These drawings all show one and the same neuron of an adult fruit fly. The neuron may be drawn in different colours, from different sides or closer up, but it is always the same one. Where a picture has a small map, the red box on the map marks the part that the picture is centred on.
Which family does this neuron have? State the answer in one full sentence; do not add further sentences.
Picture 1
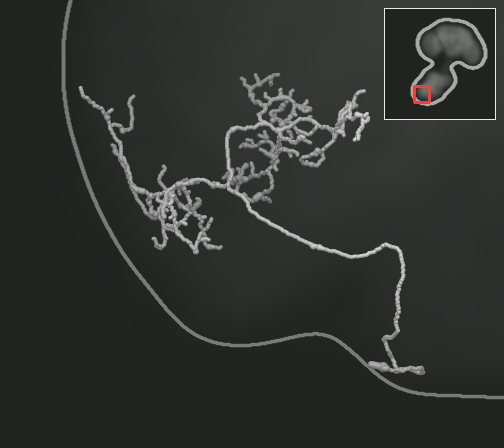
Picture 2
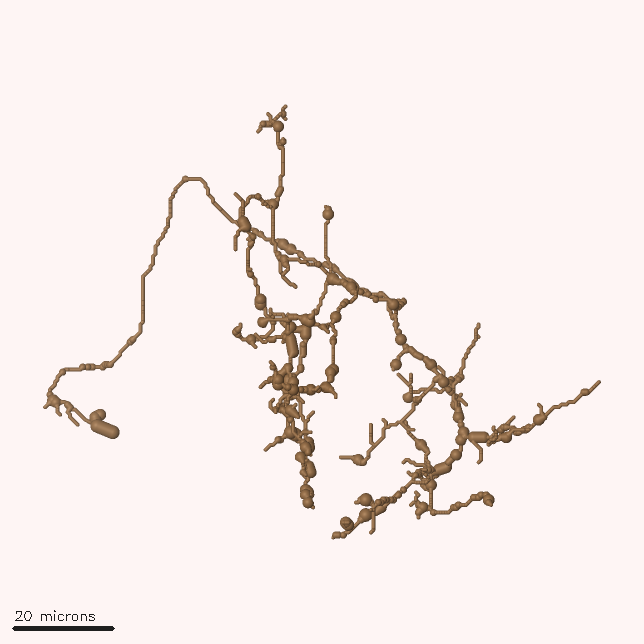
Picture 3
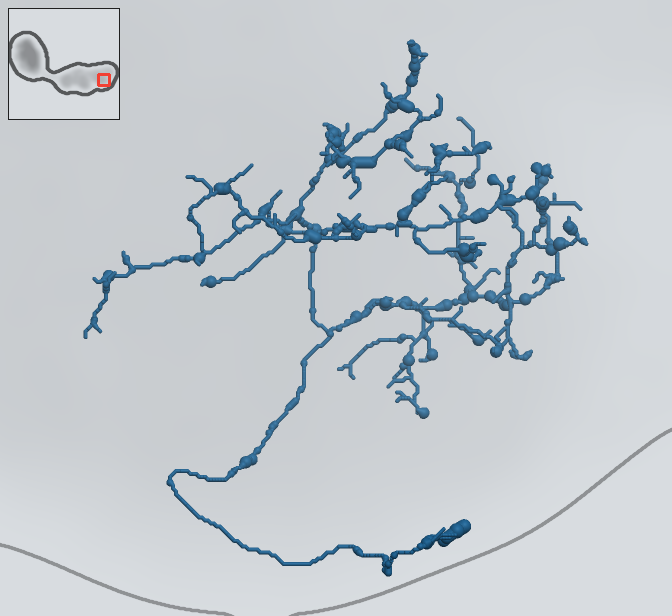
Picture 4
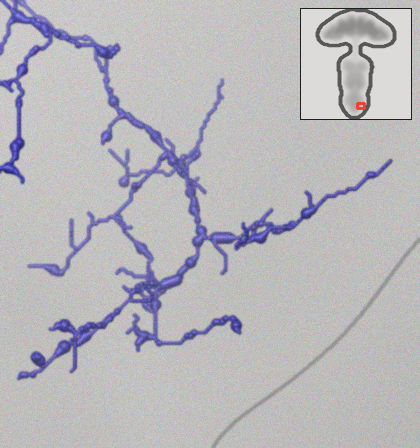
This neuron is grouped under the hemilineage 13B family.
